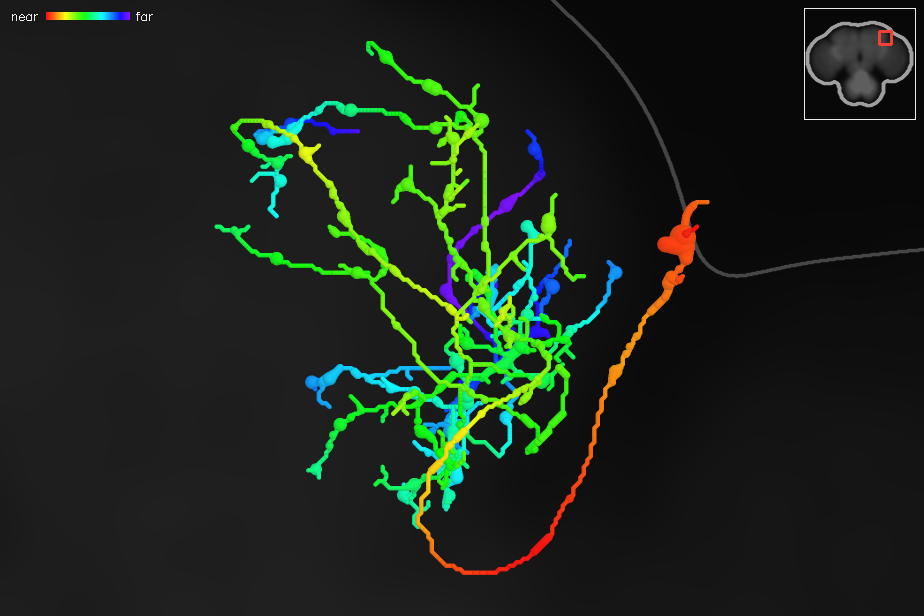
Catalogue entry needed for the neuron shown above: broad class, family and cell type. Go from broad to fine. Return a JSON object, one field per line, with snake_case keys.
{
 "broad_class": "central-brain intrinsic neuron",
 "family": "hemilineage LHl4_dorsal",
 "cell_type": "CB2831"
}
